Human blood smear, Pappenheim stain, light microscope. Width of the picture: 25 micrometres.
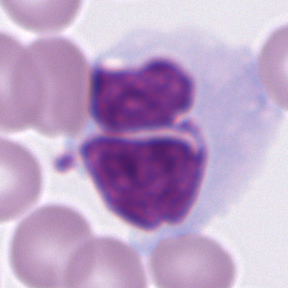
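Monocyte in a stained smear of peripheral blood. Look at the nucleus: folded into an upper and a lower lobe with a narrow pale cleft between, it sits toward the left. Most of the pale greyish-blue cytoplasm spreads out to the right.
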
